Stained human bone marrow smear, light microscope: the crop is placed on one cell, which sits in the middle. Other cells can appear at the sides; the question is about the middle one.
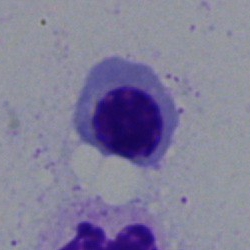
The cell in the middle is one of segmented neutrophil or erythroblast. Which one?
erythroblast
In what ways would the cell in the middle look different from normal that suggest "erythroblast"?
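The dense, dark purple chromatin of the central cell goes with an erythroblast.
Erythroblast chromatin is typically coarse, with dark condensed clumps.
The pale greyish-blue cytoplasm of this cell also fits.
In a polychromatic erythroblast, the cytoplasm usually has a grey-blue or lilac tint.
A few small paler patches are also present in the chromatin. The rim of cytoplasm is widest above the nucleus, and two clear round spaces lie against the lower edge of the cell.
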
